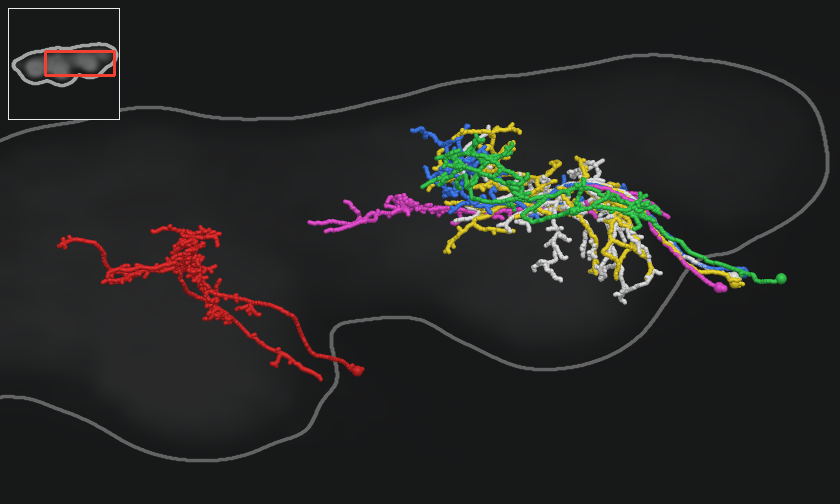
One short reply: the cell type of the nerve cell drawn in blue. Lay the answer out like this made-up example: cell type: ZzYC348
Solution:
cell type: IN21A093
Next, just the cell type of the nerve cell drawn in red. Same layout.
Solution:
cell type: IN21A087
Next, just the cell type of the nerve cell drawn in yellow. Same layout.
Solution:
cell type: IN21A062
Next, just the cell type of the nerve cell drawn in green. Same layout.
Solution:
cell type: IN21A071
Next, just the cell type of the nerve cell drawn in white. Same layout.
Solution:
cell type: IN21A051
